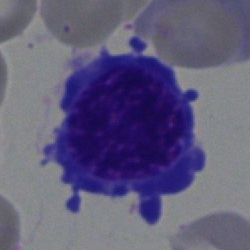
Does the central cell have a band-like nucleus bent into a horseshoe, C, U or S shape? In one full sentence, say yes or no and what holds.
No, in this cell the nucleus forms a single compact round or oval shape.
